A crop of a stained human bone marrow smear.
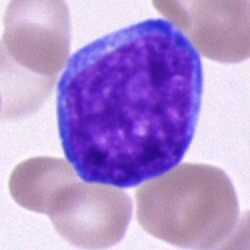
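Blast whose nucleus fills almost the whole cell, seen in the middle of the marrow smear. A thin rim of deep blue cytoplasm surrounds it, widest along the upper edge of the cell. The chromatin is mottled dark purple, with small paler spaces between the clumps.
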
